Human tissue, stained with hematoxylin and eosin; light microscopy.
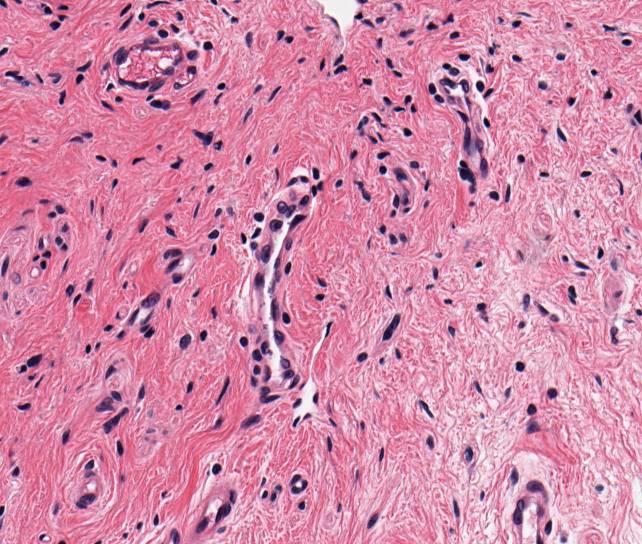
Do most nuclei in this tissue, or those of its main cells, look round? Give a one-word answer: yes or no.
No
